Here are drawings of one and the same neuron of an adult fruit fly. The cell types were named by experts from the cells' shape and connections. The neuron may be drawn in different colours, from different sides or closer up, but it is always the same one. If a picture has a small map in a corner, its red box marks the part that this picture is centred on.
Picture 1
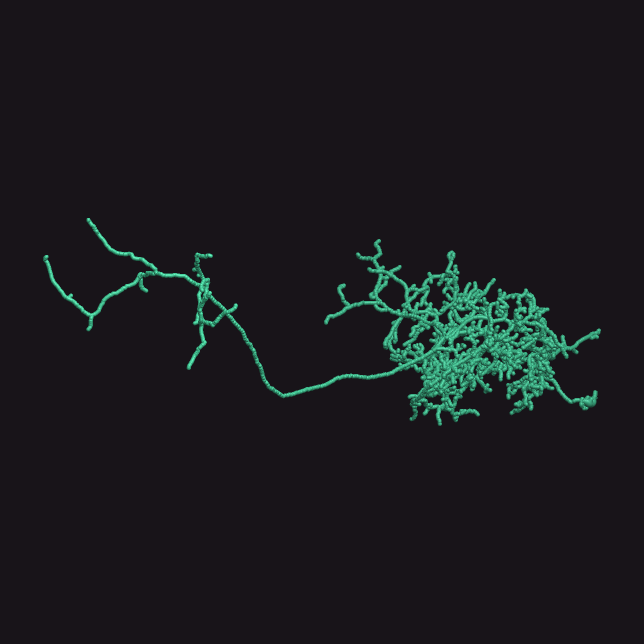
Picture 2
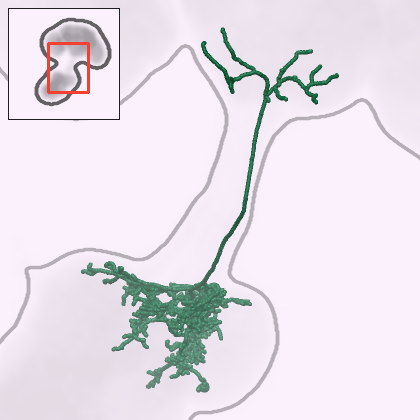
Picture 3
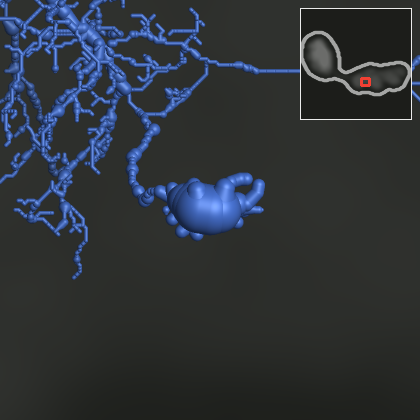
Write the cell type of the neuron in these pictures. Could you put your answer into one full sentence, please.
By cell type, this neuron is classified as AN03A002.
